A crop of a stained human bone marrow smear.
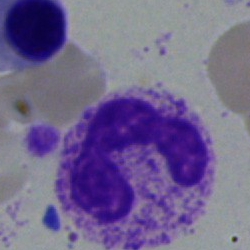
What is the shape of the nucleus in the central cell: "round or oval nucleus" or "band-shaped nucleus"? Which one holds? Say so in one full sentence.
Within this cell, the nucleus runs as one curved band without separate lobes.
